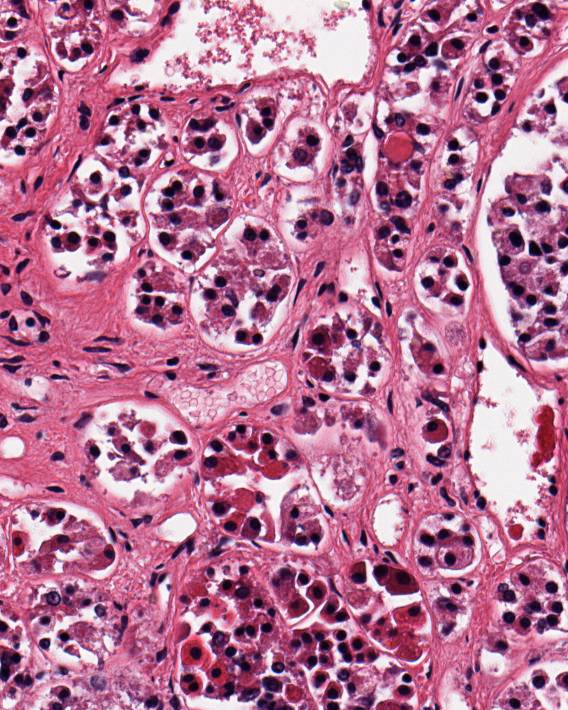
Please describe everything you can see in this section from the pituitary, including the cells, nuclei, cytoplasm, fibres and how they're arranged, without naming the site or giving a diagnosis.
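Nests separated by pink collagen septa with scattered spindle-shaped nuclei. Nest nuclei mostly small, round, dark. Many nest cells have pale pink, granular to vacuolated cytoplasm. Many nests pulled away from the septa, leaving clear clefts around them.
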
